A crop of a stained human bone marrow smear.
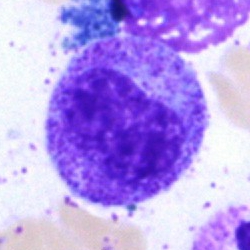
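Myelocyte in the middle of a stained human bone marrow smear. The cell has a round, smooth outline. Its nucleus occupies most of the cell and is positioned toward the lower left. Numerous fine purple granules are distributed through the cytoplasm, and no vacuoles are present.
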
